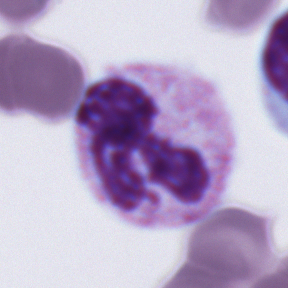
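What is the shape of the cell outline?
Roughly round and smooth.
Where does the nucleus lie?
Mostly toward the left side of the cell.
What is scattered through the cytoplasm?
Fine reddish-pink granules.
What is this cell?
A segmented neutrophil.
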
